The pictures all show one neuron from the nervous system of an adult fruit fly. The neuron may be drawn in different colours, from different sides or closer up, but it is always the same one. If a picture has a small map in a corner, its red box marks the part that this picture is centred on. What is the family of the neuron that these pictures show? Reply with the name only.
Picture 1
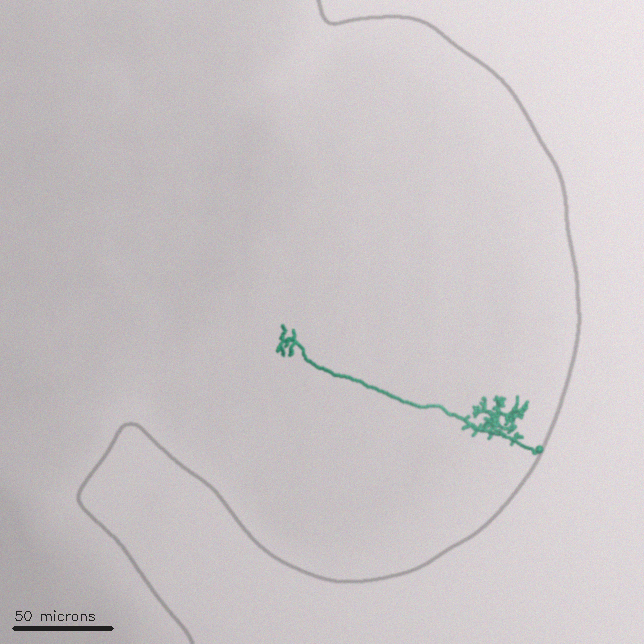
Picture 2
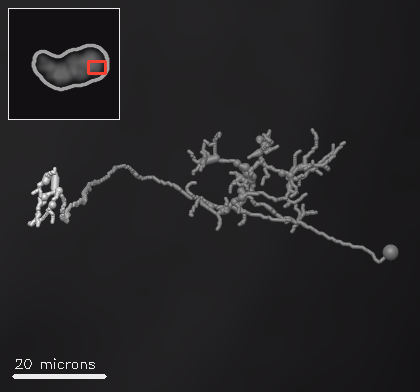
Tm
